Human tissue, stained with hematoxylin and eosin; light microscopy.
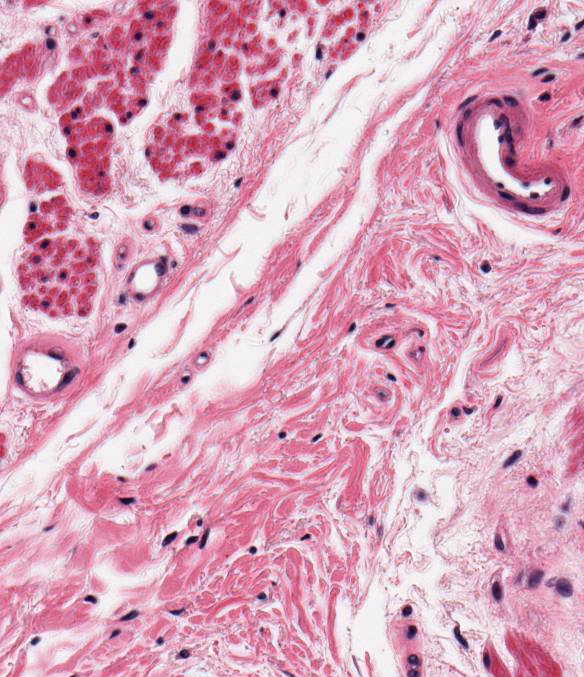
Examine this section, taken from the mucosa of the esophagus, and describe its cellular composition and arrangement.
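Upper left: bundles of deeply eosinophilic muscle cells, cut across, giving small packed round profiles. Connective tissue nuclei sparse, small, dark, mostly elongated. Upper right: thick-walled vessel, narrow curved slit-like lumen. Left edge, about midway down: small vessel, ring-like wall, round open lumen.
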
